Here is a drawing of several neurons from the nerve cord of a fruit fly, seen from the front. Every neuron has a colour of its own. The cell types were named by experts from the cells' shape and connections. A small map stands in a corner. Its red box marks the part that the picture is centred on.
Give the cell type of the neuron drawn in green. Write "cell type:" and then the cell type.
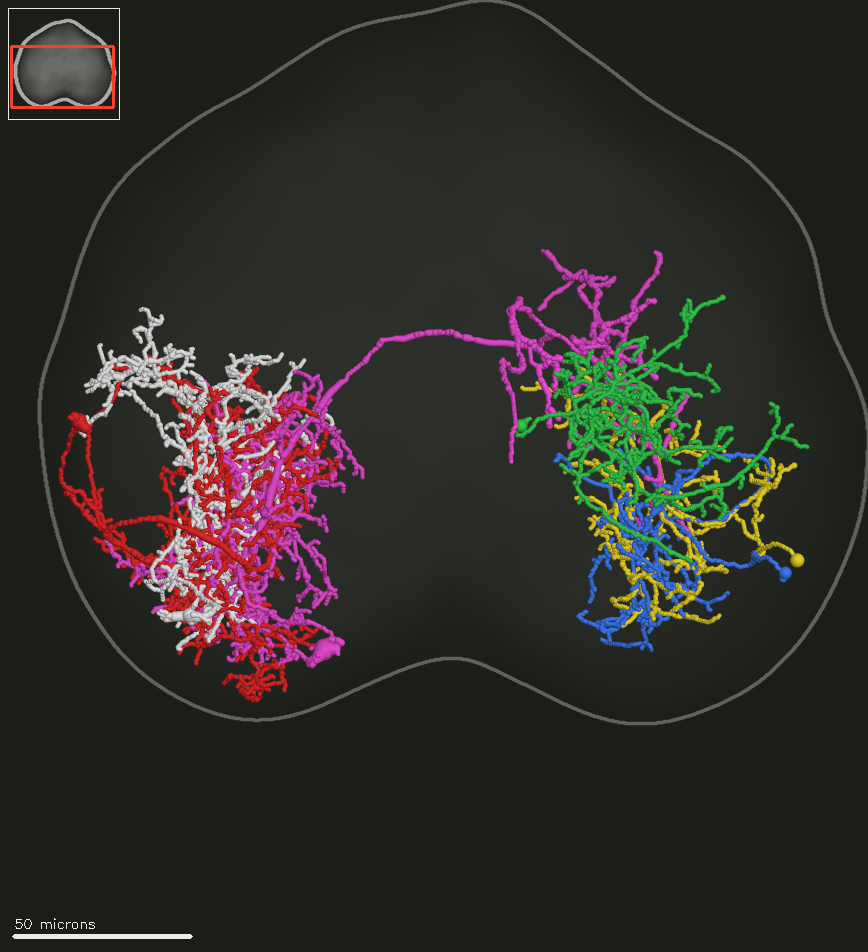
cell type: IN16B083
